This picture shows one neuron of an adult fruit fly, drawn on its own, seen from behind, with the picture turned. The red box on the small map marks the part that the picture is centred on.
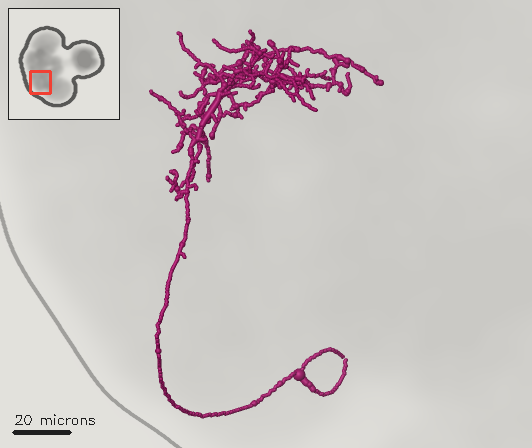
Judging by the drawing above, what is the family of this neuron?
hemilineage SLPav2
